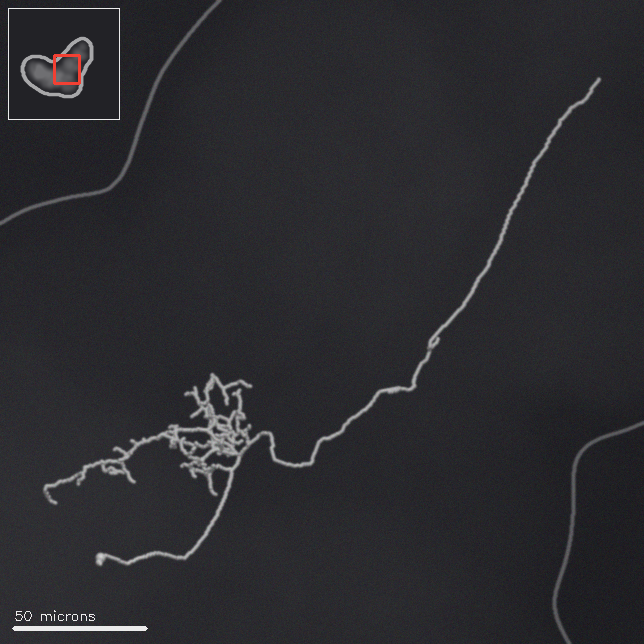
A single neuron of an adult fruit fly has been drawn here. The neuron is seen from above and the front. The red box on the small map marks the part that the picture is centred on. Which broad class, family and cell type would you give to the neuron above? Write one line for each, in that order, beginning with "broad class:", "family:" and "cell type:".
broad class: nerve-cord intrinsic neuron
family: hemilineage 10B
cell type: IN10B055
